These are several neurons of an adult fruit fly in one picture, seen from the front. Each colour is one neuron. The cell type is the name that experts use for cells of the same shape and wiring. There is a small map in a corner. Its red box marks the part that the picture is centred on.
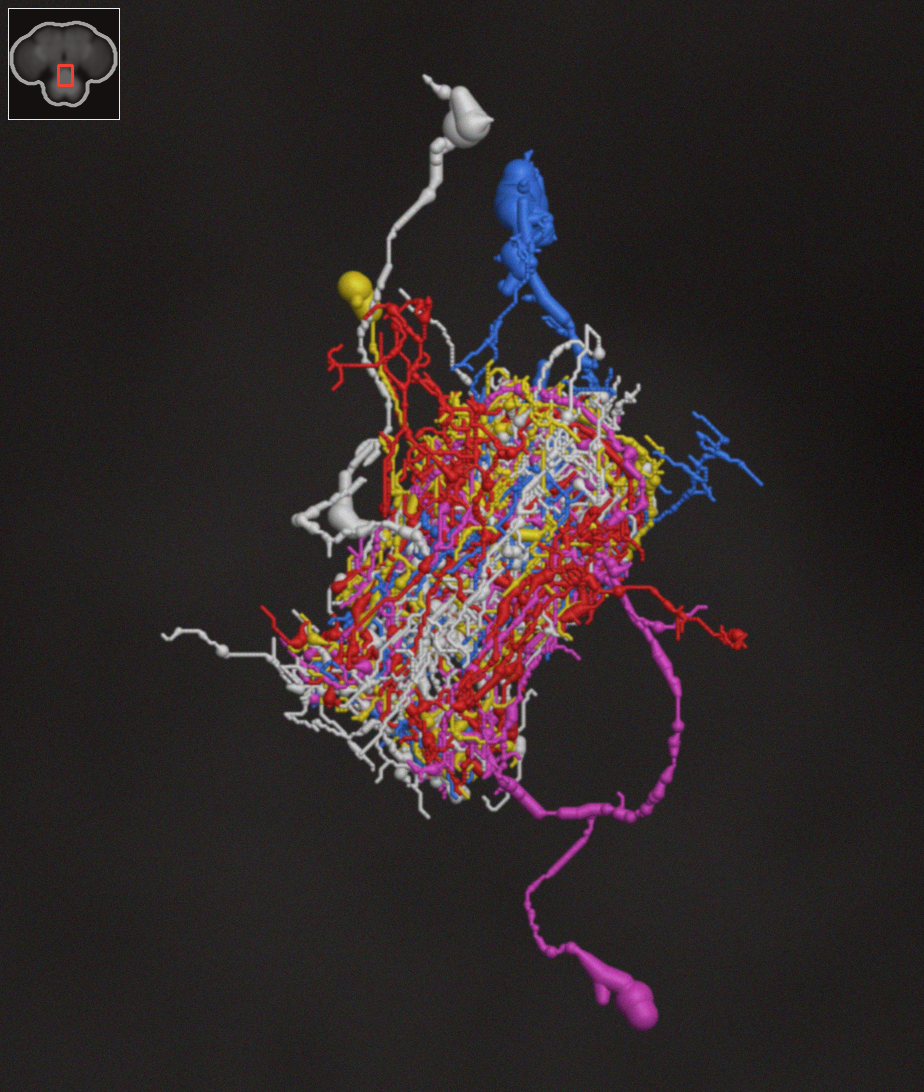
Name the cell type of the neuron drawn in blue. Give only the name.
MNad49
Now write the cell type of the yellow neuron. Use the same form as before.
INXXX385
